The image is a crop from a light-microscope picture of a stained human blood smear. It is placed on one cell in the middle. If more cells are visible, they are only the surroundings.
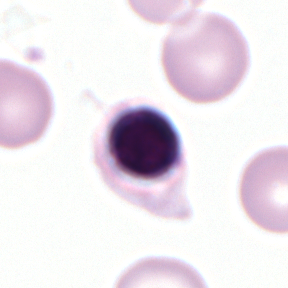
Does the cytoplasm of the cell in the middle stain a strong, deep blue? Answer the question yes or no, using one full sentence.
No, pink, salmon or almost colourless cytoplasm with no blue or grey is present in this cell.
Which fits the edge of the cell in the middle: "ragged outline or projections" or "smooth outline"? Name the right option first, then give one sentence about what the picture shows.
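Ragged outline or projections. The cell outline is irregular, drawn out to a tapering point at the lower right.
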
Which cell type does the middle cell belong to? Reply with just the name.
normoblast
